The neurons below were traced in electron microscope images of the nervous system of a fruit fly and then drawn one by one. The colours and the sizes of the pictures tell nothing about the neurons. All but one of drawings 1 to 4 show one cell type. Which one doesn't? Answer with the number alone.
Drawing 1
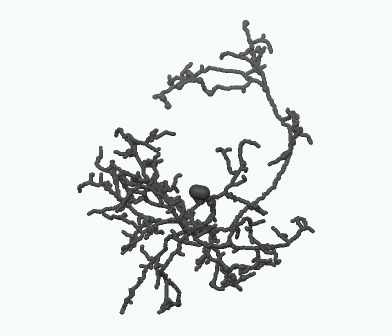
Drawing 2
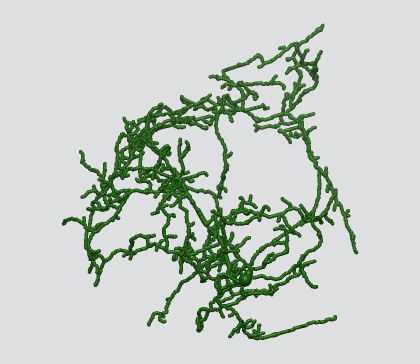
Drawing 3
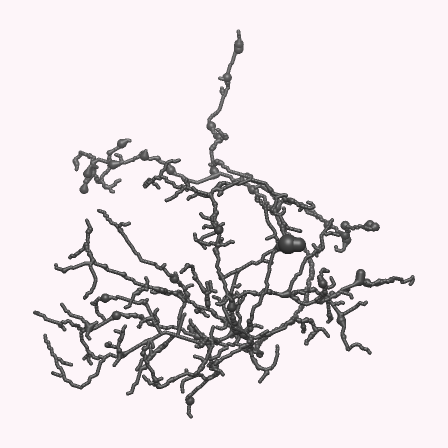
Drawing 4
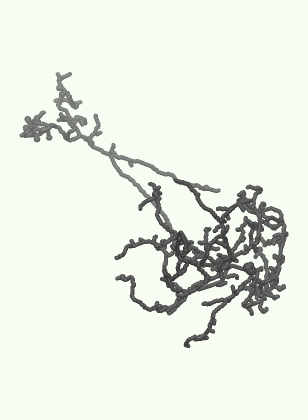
2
